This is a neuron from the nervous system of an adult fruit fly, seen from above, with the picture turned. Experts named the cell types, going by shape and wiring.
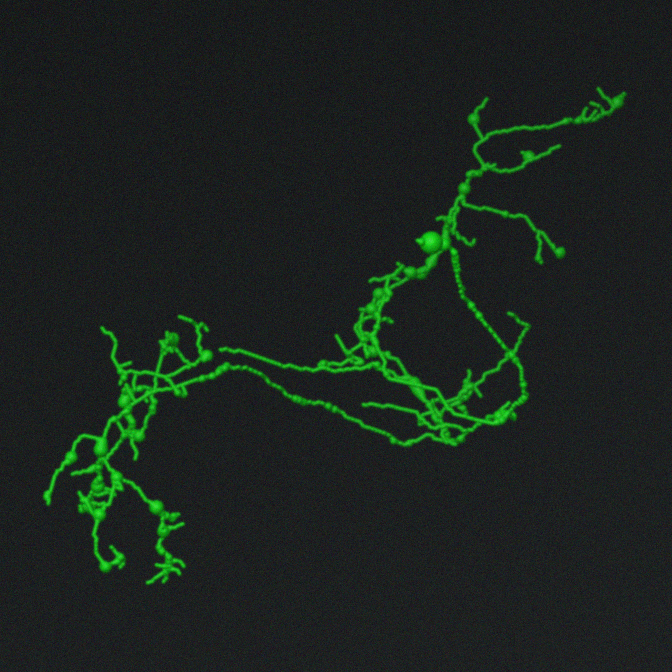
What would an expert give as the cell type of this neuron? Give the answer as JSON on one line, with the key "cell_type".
{"cell_type": "CB1252"}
